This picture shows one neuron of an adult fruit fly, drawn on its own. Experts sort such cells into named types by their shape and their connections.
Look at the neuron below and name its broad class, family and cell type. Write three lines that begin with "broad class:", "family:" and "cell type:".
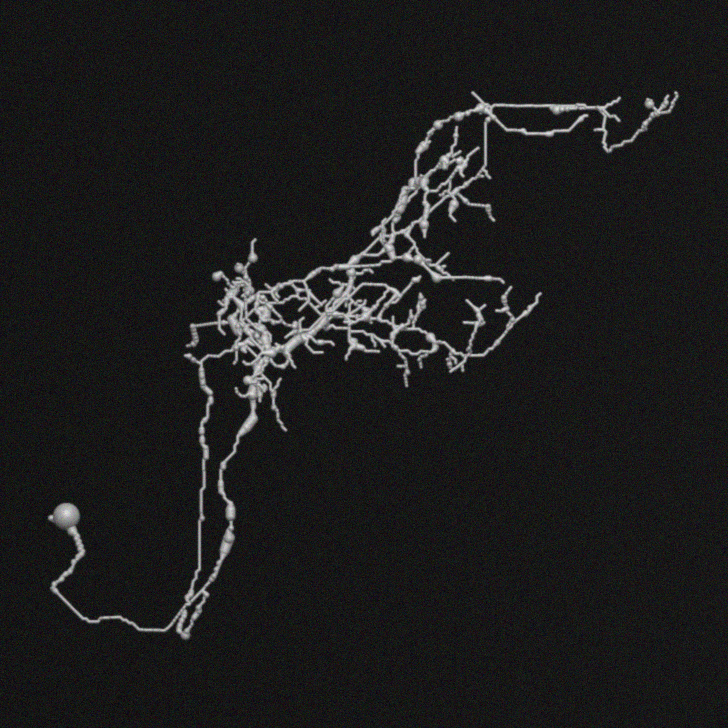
broad class: central-brain intrinsic neuron
family: hemilineage VPNp&v1_ventral
cell type: PLP184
